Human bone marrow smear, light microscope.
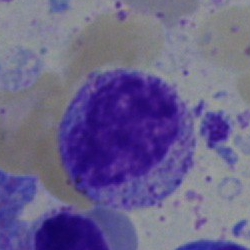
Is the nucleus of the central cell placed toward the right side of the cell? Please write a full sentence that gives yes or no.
No, rather than to the left, most cytoplasm lies to the right of the nucleus.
